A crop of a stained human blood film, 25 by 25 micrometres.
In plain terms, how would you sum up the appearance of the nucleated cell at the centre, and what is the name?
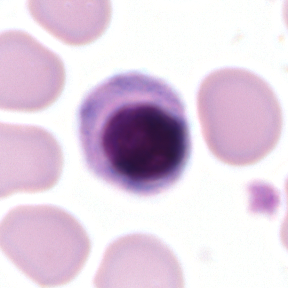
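This cell measures about 10 micrometres across. Its nucleus is round in outline, about 7 micrometres across, and takes up about 50% of the cell's area. The nucleus sits toward the lower right of the cell, and the band of cytoplasm is widest on the upper left side. The nuclear chromatin is dense and deeply stained dark purple. A paler zone of cytoplasm rings the nucleus, while the bluish-lilac cytoplasm grows deepest in colour toward the cell edge. The cell is a normoblast.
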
